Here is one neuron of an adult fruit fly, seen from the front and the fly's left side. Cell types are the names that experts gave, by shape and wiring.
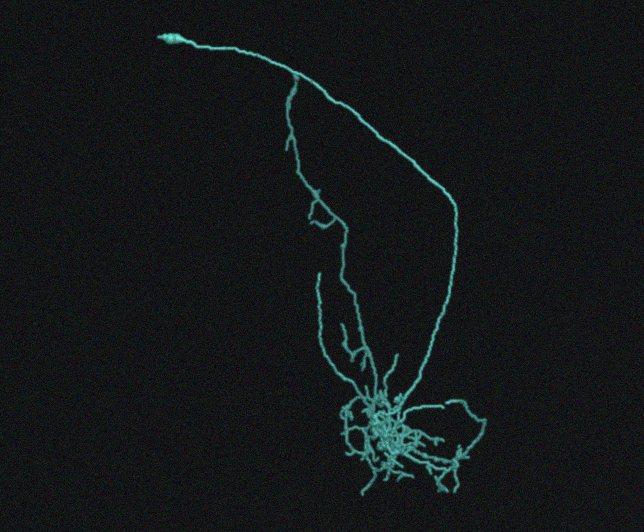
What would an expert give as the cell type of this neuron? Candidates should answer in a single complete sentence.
This neuron has been assigned cell type CB1268.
